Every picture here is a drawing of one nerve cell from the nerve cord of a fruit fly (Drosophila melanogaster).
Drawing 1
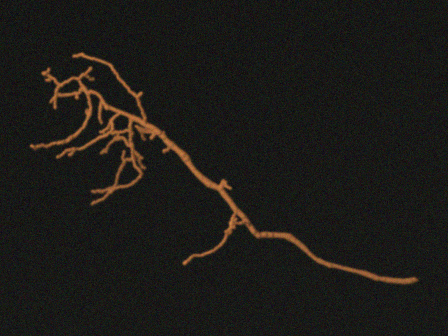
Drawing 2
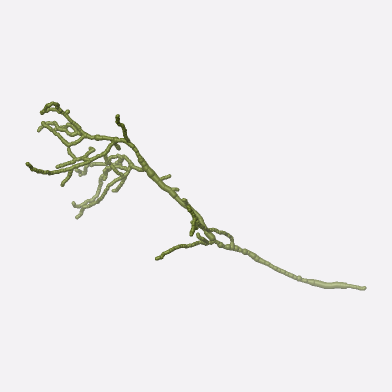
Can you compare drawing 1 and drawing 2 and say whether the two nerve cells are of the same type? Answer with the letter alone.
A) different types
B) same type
B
